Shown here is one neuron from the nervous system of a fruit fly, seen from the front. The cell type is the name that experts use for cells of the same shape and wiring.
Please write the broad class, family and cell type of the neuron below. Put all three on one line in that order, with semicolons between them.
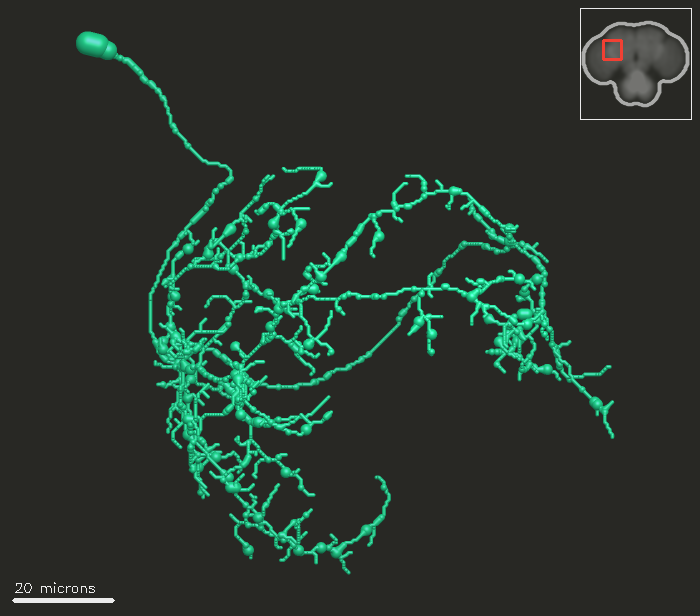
central-brain intrinsic neuron; hemilineage VLPl4_anterior; AVLP394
